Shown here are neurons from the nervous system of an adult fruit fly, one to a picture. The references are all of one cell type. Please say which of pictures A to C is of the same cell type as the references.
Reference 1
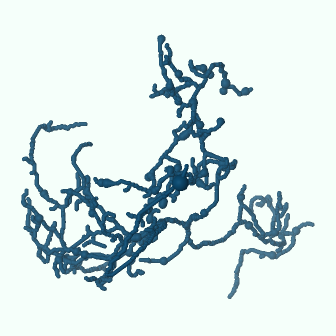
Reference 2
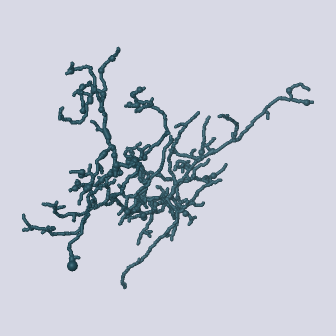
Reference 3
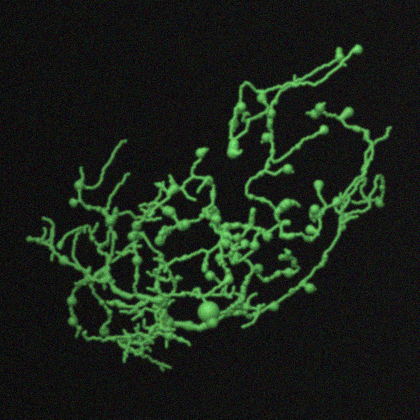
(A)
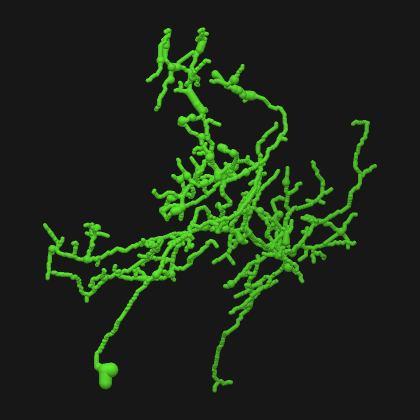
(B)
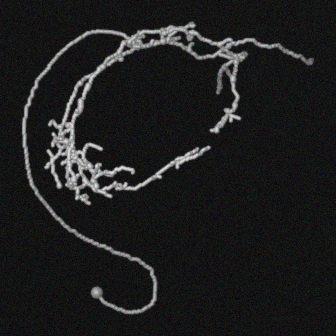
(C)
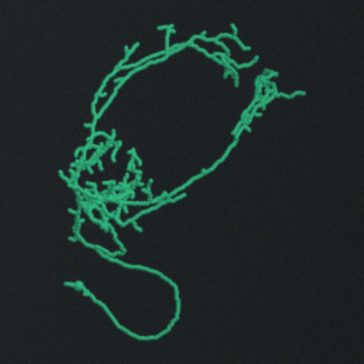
A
